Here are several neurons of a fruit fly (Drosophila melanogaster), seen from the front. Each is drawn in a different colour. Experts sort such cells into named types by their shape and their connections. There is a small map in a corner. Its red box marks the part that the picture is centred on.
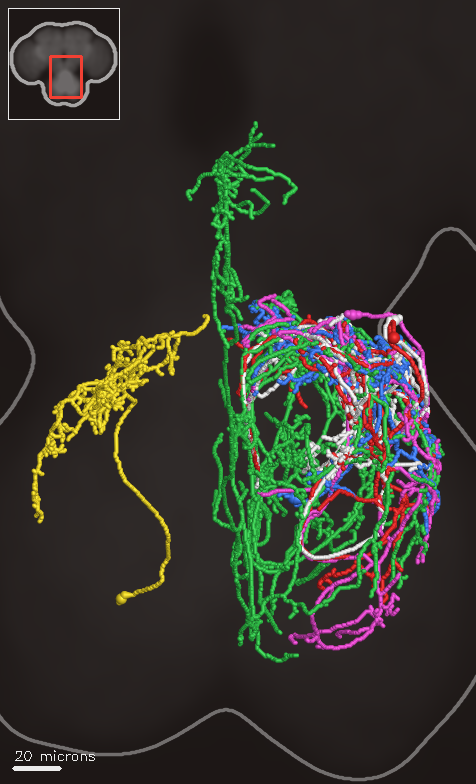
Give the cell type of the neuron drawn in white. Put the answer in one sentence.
The cell type is IN17A067.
